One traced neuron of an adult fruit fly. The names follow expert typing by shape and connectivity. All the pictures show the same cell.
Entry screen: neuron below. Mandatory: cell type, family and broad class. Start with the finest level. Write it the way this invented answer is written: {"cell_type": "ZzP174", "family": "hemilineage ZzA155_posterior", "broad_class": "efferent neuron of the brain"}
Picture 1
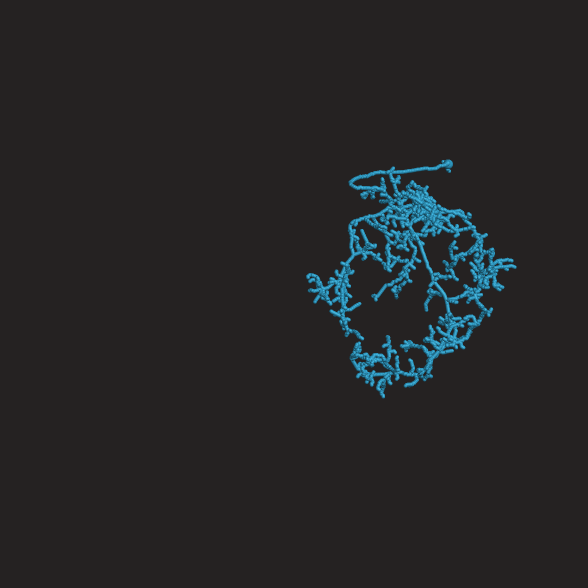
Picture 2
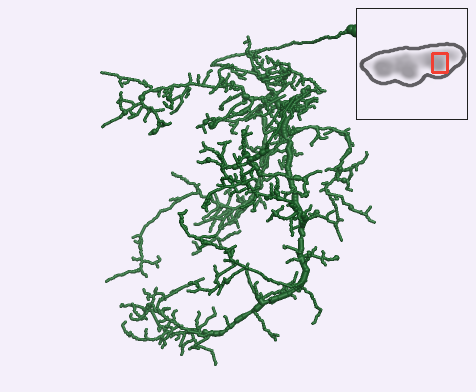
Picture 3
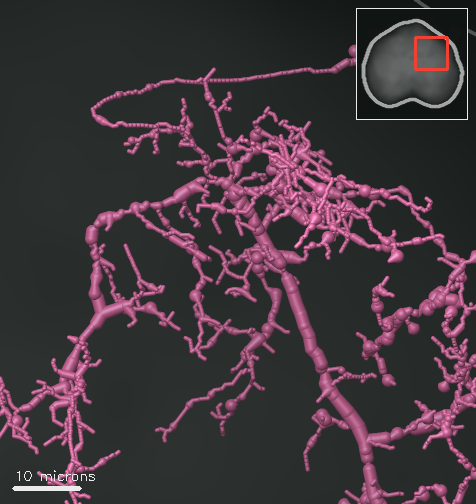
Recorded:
{"cell_type": "IN03A039", "family": "hemilineage 03A", "broad_class": "nerve-cord intrinsic neuron"}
